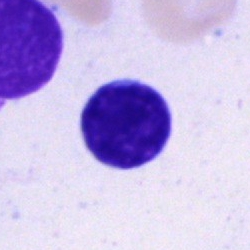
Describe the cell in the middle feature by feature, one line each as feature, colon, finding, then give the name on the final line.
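Chromatin: dense, deeply stained dark blue-purple
Cytoplasm: scant, at most a very thin rim around the nucleus
Nucleolus: none distinct
Vacuoles: none seen
Cell: lymphocyte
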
